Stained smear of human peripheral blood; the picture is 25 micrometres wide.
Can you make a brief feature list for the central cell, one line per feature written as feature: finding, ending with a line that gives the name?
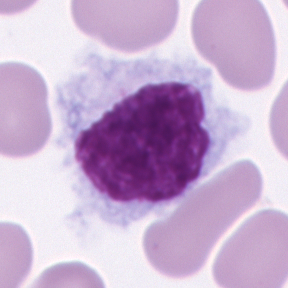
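Edge: ragged and wispy, not smooth
Nucleus: one irregular, roughly oval mass, no separate lobes
Cytoplasm: fine lilac specks scattered throughout
Vacuoles: none clearly visible
Name: hairy cell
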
